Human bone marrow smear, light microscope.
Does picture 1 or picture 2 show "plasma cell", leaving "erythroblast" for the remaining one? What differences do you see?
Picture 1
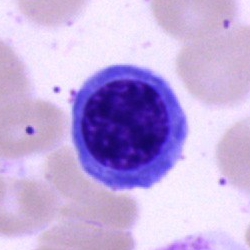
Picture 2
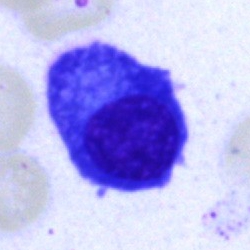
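Picture 1 is the erythroblast; picture 2 is the plasma cell. First, the amount of cytoplasm: in picture 1 the nucleus fills most of the cell and leaves only a narrow rim, while in picture 2 the cytoplasm is abundant, filling most of the upper left. Second, the outline of picture 2 is irregular, with small blunt bulges along its right and lower edges. Third, both cytoplasms stain deep blue, the plasma cell's intensely so, with paler patches mottling its upper left.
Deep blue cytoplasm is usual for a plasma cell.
Finally, the erythroblast's chromatin is coarse and clumped into dark patches, and no nucleoli are visible.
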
